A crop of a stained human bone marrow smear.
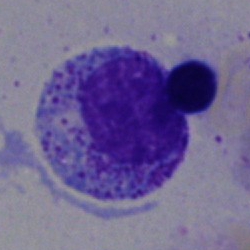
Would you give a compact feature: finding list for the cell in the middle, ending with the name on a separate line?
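Outline: round and smooth, trace it all the way
Nucleus: set off-centre, toward the upper right
Cytoplasm: widest rim on the left and lower side of the nucleus
Granules: scattered through the cytoplasm, dark purple
Answer: a promyelocyte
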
